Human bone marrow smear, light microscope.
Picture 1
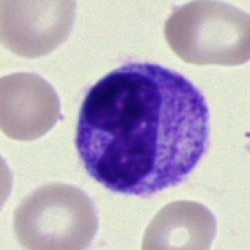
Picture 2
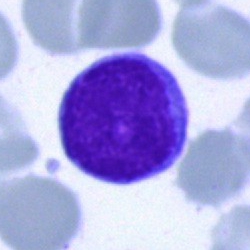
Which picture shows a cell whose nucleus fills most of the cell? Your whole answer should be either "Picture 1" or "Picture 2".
Picture 2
